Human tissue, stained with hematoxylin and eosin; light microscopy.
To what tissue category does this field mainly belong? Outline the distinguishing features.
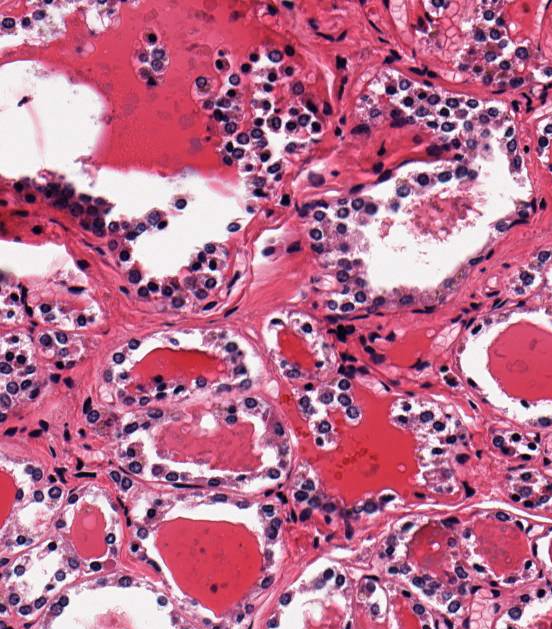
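This is thyroid follicle: closely packed rounded and irregular units, each enclosing a central space. Many spaces, especially in the lower half, hold homogeneous bright pink material, and the lining cells have small, round, dark-staining nuclei.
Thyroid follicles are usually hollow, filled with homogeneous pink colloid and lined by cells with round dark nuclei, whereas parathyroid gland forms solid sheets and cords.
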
